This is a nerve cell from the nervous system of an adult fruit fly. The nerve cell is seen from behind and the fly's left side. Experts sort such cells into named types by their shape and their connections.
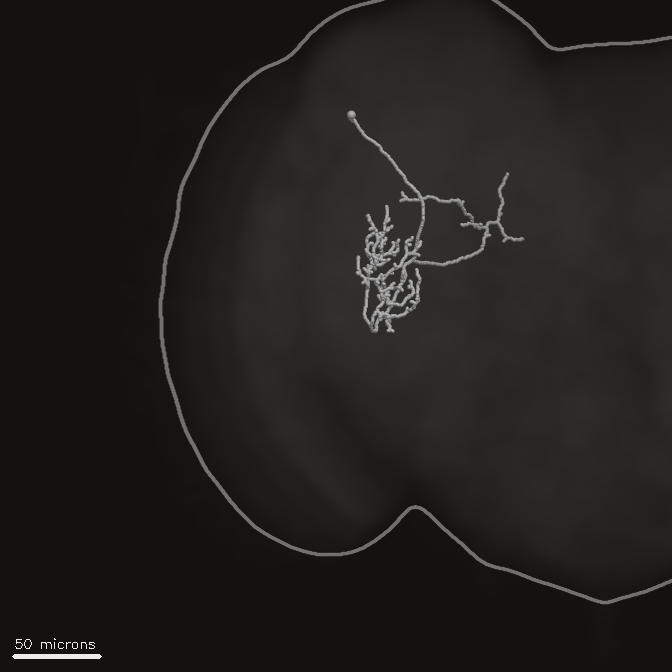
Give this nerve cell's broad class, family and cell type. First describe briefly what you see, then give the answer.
The cell body is at the top of the picture. By the scale bar it is about 130 microns tall in this view. This is a visual projection neuron. Its family is hemilineage VPNd1. It is of cell type LC29.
